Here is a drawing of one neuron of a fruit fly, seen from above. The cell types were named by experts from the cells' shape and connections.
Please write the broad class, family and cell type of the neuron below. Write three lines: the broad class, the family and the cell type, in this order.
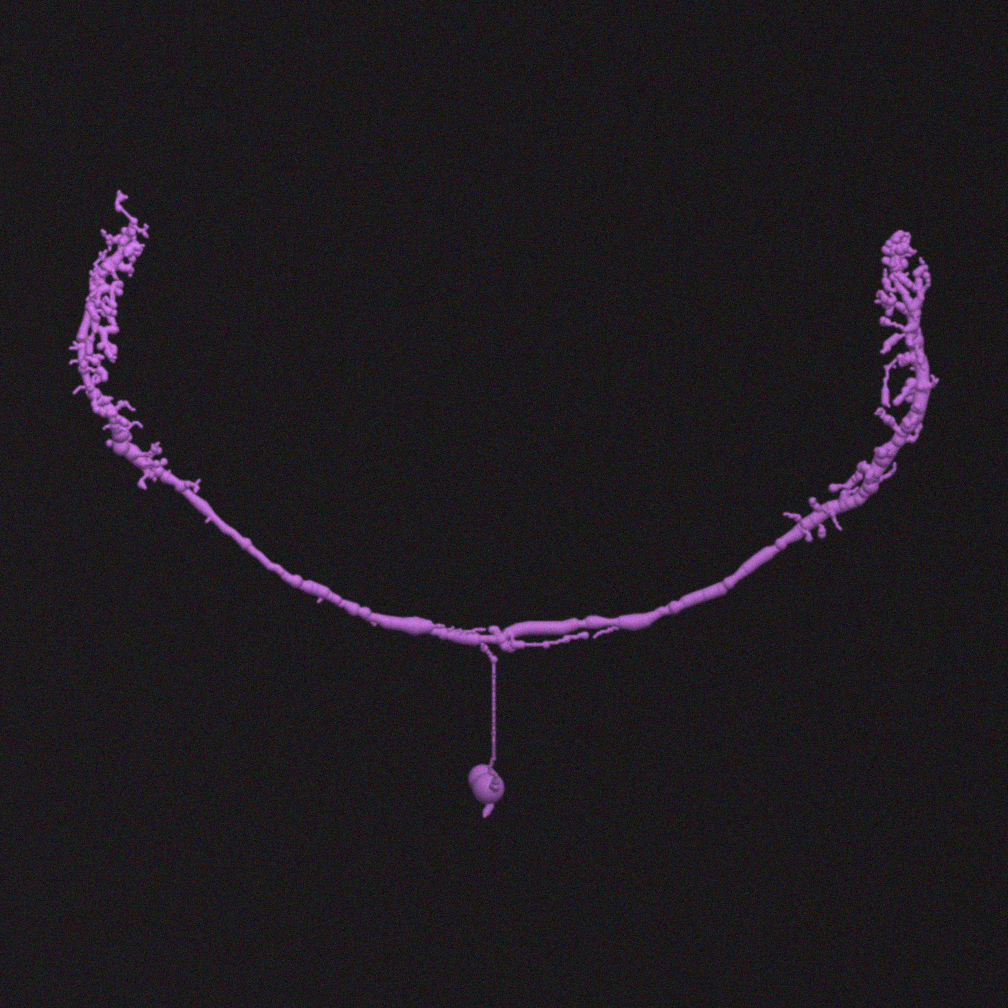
central-brain intrinsic neuron
hemilineage LB0
SAD109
